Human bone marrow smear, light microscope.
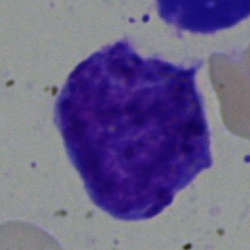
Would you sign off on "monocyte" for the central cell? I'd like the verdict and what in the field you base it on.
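Nearly the whole cell is taken up by the nucleus, leaving little or no cytoplasm to see.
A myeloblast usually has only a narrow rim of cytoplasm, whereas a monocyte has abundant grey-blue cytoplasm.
So monocyte doesn't fit; this is a blast. There are no clear vacuoles in the cell either.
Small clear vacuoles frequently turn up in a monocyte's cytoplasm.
The outline is irregular and angular rather than round, the whole cell stains deep purple-blue, and a pale red cell lies close on its right.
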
